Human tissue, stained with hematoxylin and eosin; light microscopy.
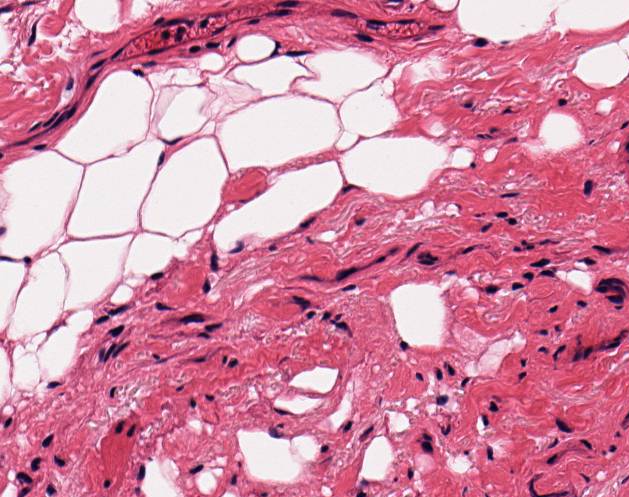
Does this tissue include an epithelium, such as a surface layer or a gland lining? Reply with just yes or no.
No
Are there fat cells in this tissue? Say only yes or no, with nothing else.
Yes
